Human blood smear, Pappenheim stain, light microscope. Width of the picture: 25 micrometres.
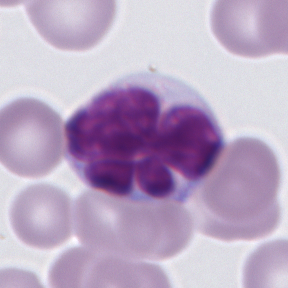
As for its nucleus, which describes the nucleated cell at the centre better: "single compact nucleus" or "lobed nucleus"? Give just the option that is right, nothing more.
Lobed nucleus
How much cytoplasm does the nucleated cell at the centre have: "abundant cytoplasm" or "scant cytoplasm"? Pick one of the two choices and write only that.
Scant cytoplasm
